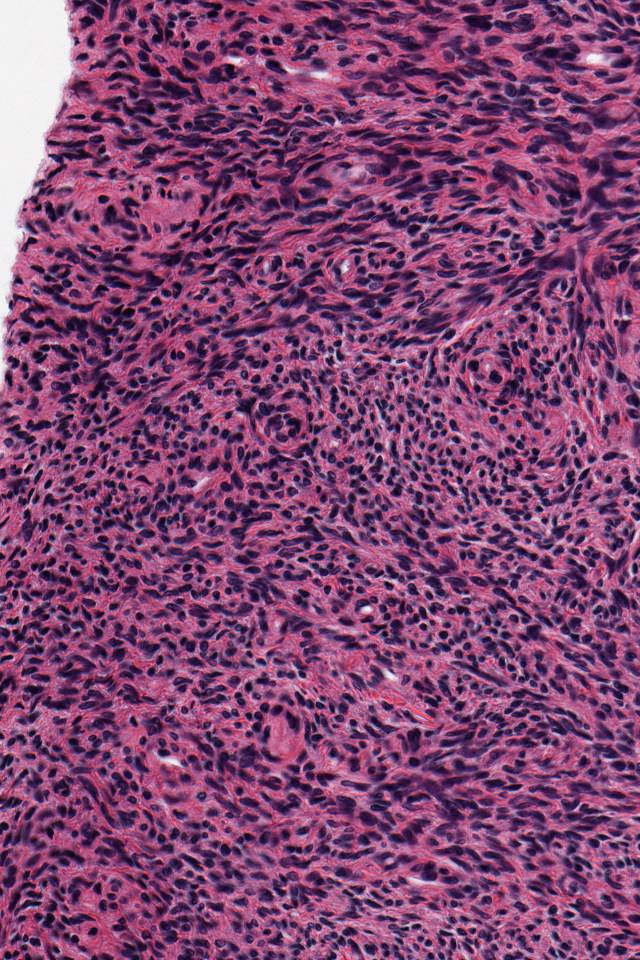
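Ovary, haematoxylin and eosin stained section. The nuclei are dark, hyperchromatic and oval to elongated, in cells with scant cytoplasm and poorly defined borders. Vessels are small and slit-like, with no large vessel in the field. At the upper left the tissue ends against a strip of empty white background.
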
